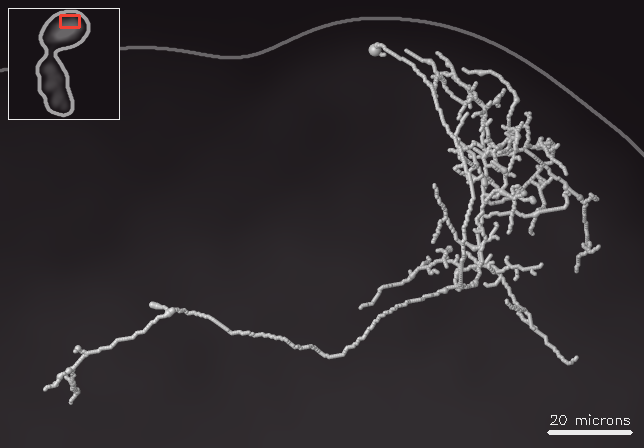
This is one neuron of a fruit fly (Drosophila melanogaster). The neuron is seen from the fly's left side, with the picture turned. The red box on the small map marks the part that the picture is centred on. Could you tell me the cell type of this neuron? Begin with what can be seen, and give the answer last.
The cell body is at the top of the picture. From left to right in the picture it spans about 140 microns. The picture shows dozens of branch ends. This is a central-brain intrinsic neuron. The cell type is SMP112.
